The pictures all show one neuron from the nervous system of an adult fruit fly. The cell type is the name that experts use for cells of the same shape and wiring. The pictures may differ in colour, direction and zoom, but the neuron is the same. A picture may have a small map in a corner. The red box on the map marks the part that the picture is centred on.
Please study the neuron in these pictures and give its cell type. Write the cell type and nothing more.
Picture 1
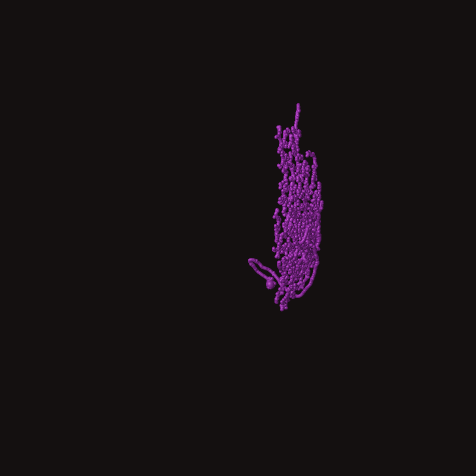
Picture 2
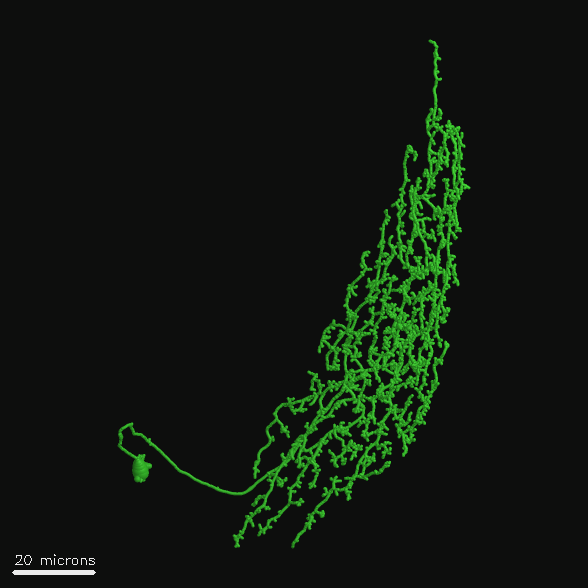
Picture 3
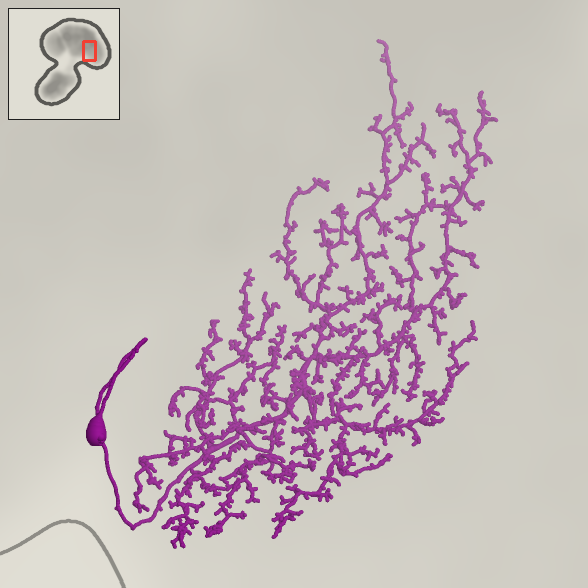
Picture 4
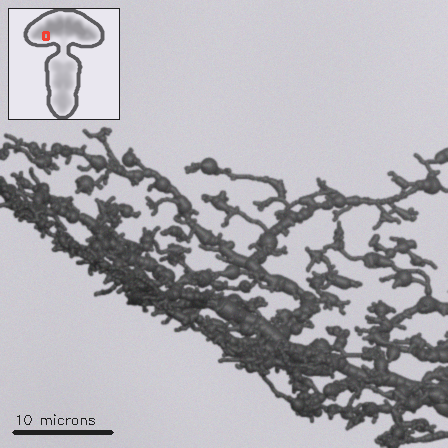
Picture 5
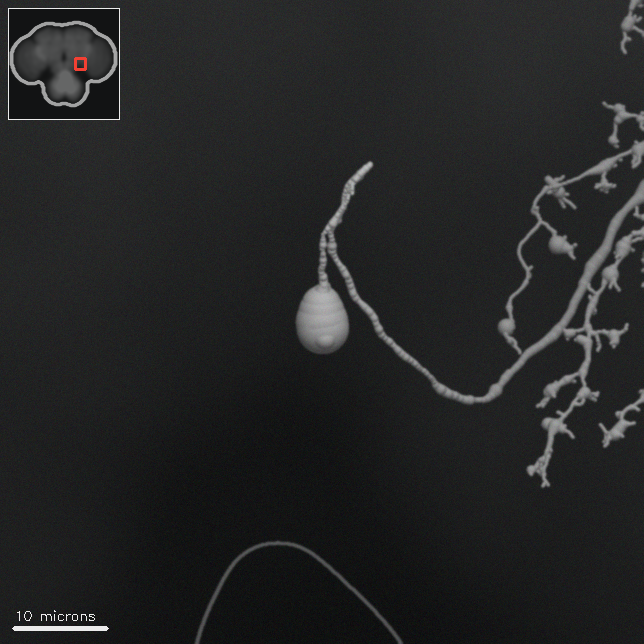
Li28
